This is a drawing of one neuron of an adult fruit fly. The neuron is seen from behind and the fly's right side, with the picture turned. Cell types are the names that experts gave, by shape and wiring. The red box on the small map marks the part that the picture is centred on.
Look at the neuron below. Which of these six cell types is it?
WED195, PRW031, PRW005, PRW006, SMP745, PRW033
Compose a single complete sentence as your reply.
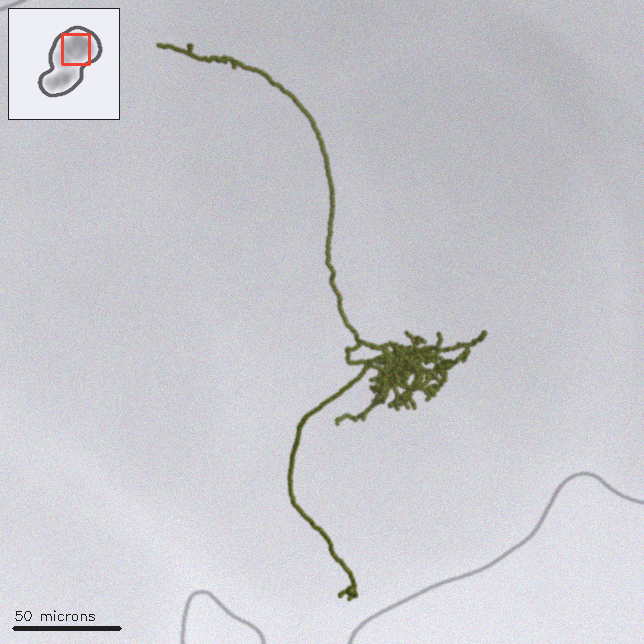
The cell type name for this neuron is PRW031.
